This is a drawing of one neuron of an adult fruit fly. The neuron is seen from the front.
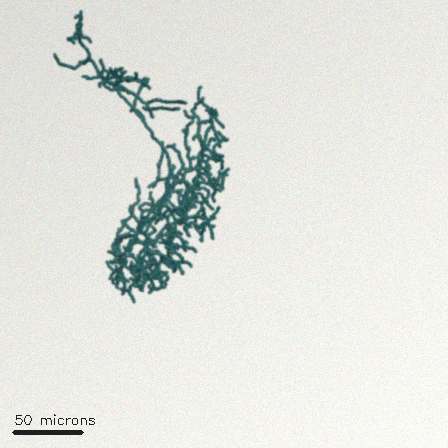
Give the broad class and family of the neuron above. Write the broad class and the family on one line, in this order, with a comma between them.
visual projection neuron, hemilineage VPNp&v1_posterior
